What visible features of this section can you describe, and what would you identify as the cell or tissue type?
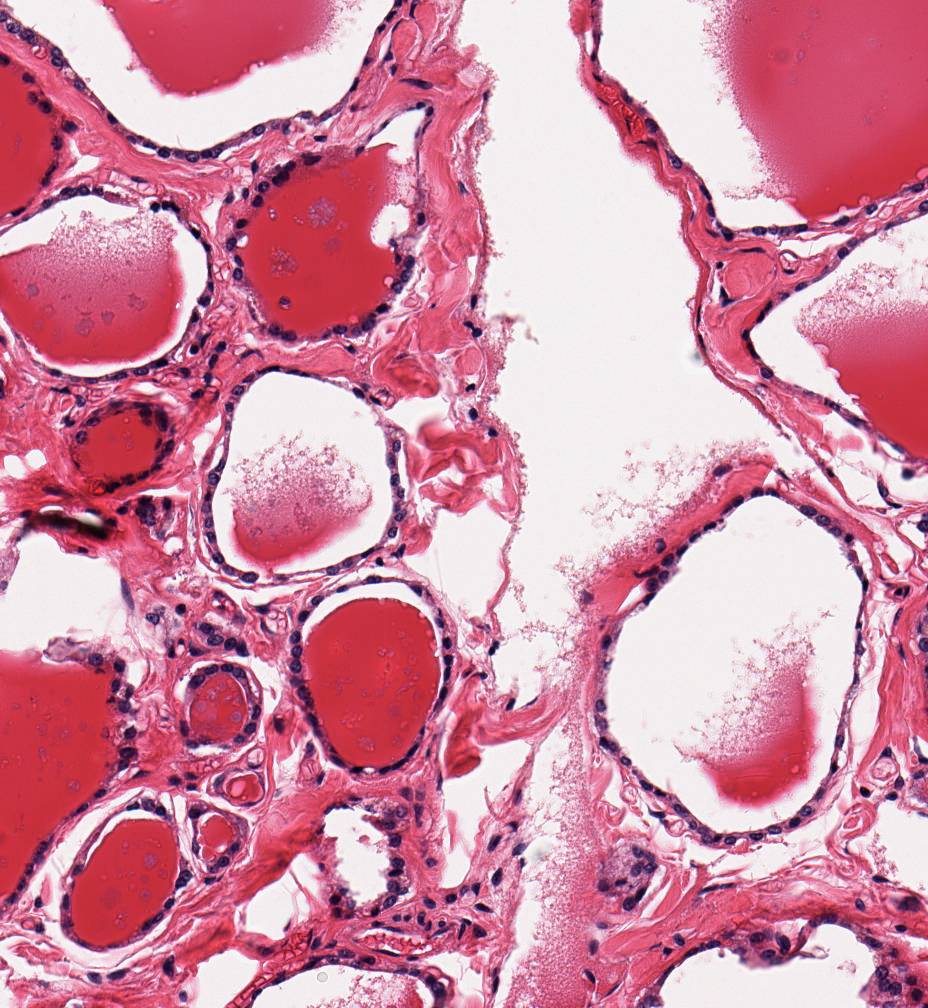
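Field: rounded closed follicles of widely varying size; smallest clustered lower left. Lining: single layer of flattened to low cuboidal cells, small dark round nuclei. Colloid shrunk away from lining in several follicles, leaving a clear gap. Between follicles: thin bands of pink fibrous connective tissue, scattered elongated nuclei. Name: thyroid.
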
